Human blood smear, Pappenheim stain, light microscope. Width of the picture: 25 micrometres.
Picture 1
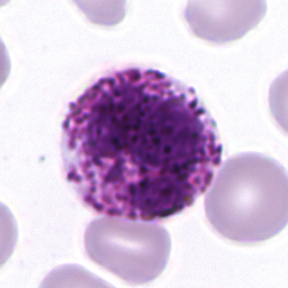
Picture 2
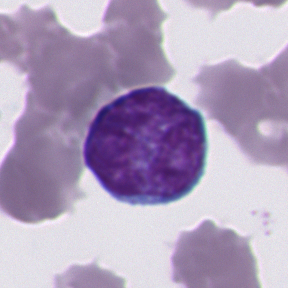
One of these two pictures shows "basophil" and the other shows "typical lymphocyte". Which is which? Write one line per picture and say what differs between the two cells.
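Picture 1 – basophil. The cell is packed with coarse, dark purple-black granules.
Picture 2 – typical lymphocyte. The cytoplasm shows no granules.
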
